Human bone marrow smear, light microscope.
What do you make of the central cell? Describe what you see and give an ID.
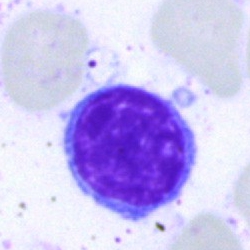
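Taking the cytoplasm point by point, its amount comes first: only a thin rim around the nucleus. Its stain is blue. It shows no visible granules, and it contains no vacuoles. On these points, the central cell is a lymphocyte.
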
